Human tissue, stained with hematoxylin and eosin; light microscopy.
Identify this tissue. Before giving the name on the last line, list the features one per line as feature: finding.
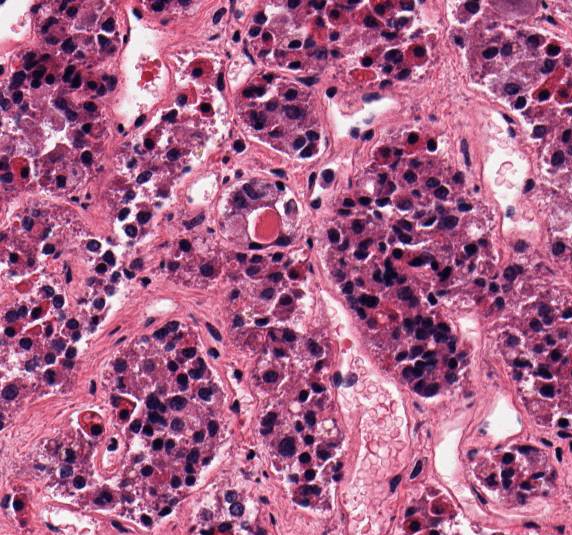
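Pattern: rounded nests across the whole field, thin fibrous septa between
Nuclei: mostly round, dark, fairly uniform in size
Globule: one, round, glassy, bright pink, near centre
Septa: pale pink strands, a few elongated nuclei
Tissue: pituitary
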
